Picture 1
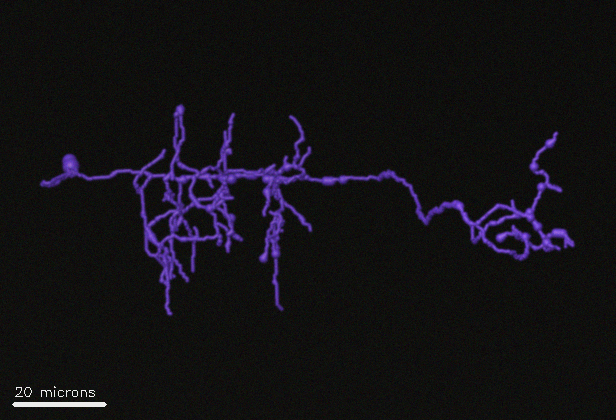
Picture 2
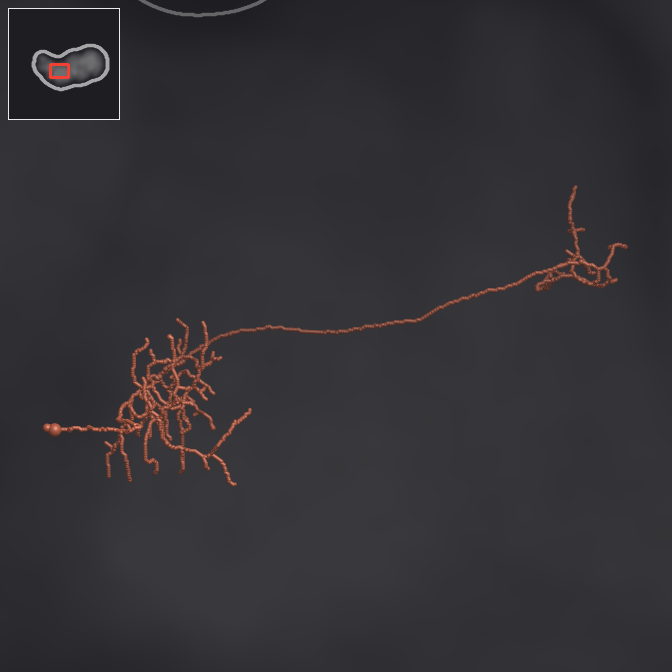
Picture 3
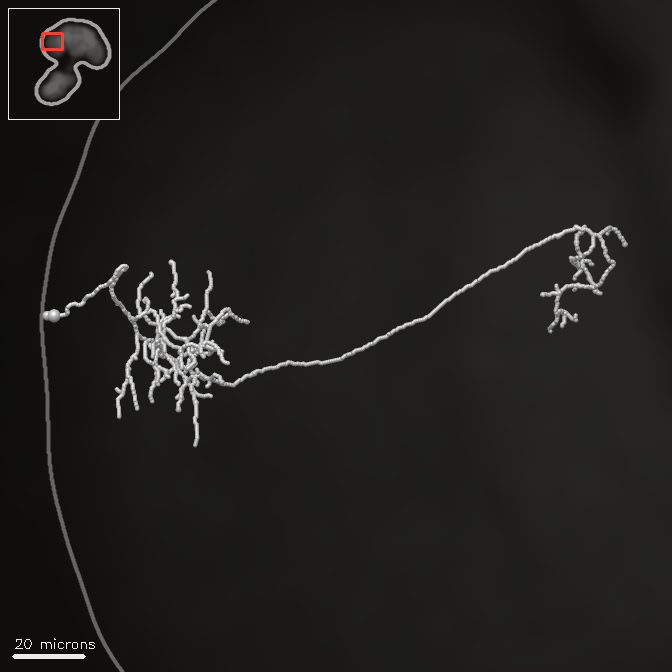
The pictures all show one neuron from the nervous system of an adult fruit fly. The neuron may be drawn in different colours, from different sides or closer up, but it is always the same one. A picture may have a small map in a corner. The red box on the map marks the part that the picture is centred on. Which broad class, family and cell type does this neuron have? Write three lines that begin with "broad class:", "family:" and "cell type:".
broad class: optic-lobe intrinsic neuron
family: Tm
cell type: Tm26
